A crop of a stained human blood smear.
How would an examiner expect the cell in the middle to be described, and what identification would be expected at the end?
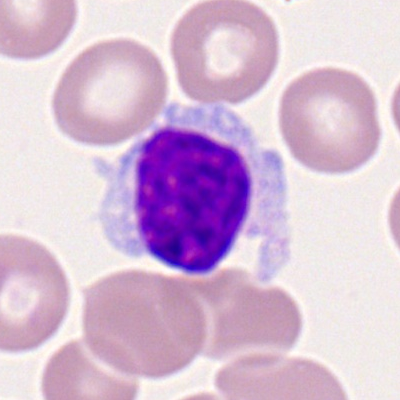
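Thin, irregular projections extend from the edge of the cytoplasm. The cytoplasm is pale blue, and its rim is wider at the sides than below the nucleus. The chromatin is dense, dark purple and clumped. Answer: lymphocyte.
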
